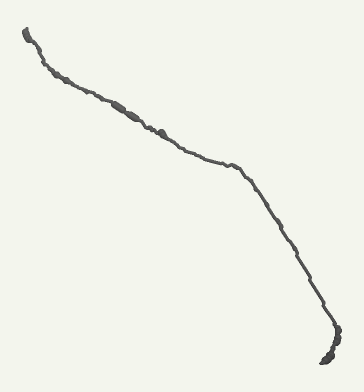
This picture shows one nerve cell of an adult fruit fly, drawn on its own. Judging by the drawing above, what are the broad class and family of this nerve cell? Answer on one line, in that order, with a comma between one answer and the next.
photoreceptor or other optic-lobe sensory neuron, class visual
